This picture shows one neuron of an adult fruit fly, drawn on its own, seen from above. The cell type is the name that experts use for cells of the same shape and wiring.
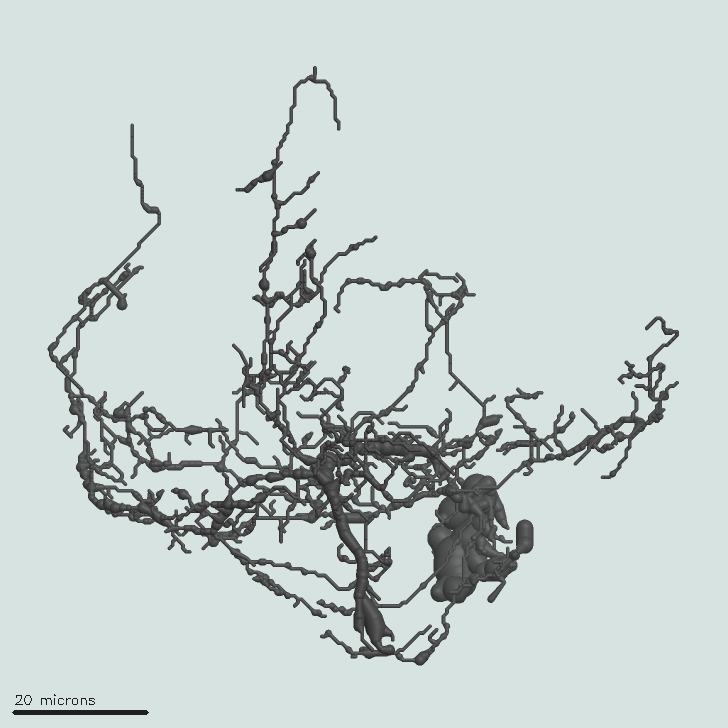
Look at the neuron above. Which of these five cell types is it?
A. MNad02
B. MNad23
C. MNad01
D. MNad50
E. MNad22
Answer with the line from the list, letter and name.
D. MNad50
